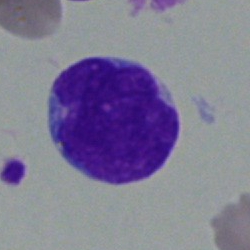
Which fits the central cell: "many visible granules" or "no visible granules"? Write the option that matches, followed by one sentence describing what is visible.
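No visible granules. No granules are visible in the cytoplasm.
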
